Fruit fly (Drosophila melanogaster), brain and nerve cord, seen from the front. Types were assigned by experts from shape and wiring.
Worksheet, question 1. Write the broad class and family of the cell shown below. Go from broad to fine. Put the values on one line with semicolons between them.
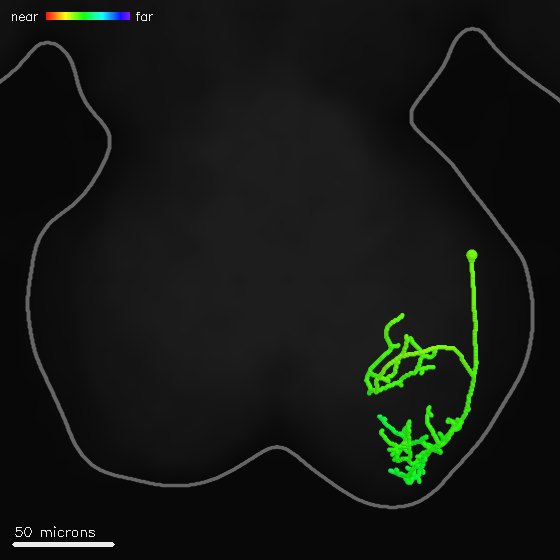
nerve-cord intrinsic neuron; hemilineage 09A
